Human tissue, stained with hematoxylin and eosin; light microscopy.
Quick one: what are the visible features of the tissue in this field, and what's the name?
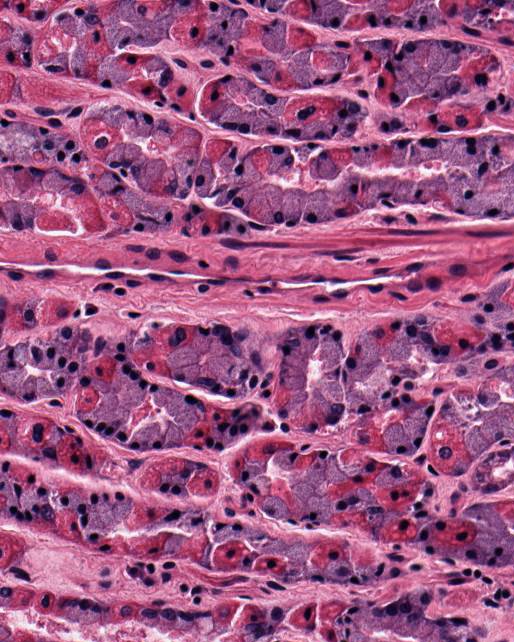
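Parietal cells, with bright pink cytoplasm and round central nuclei, are scattered among the glands across the field. Chief cells, with purple, finely granular cytoplasm and basally placed nuclei, line much of each gland. Gland lumina are narrow and slit-like, not widely open. No fat cells are present. The tissue is stomach.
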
